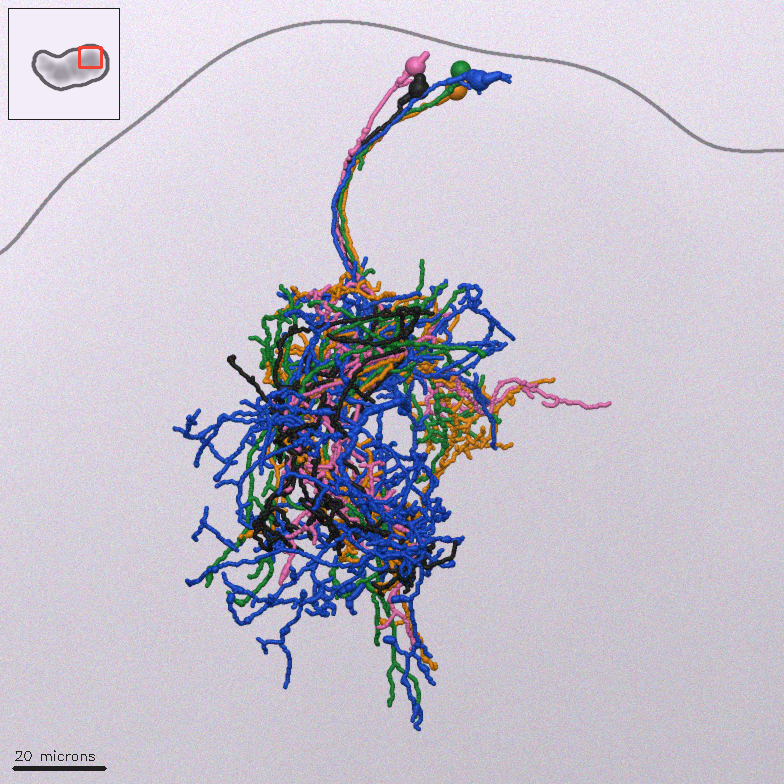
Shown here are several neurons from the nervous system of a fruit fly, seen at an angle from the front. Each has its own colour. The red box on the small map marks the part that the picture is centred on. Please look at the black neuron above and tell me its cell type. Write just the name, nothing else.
SMP247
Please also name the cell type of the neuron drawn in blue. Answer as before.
LHPD2c7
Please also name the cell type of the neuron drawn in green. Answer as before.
LHPD2a4_a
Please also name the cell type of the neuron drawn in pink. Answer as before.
CB3147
